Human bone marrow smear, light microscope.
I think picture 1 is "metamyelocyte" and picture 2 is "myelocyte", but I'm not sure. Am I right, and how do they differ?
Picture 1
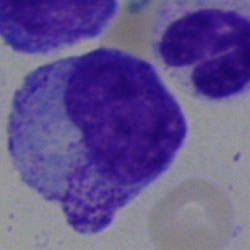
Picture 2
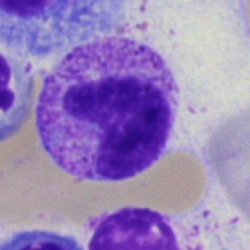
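Picture 1 is a myelocyte, and picture 2 is a metamyelocyte. On outline, the myelocyte's edge is irregular, with a rounded bulge projecting at the bottom, while the metamyelocyte is round with a smooth, even edge. As for the nucleus, in picture 1 it sits off-centre toward the upper right, whereas in picture 2 it is indented, with the notch opening toward the lower left.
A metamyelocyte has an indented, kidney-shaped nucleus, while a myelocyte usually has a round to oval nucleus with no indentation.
Turning to chromatin, the myelocyte's nucleus stains deep purple throughout, and the metamyelocyte's chromatin is dark purple and coarsely clumped, with no nucleoli to be seen.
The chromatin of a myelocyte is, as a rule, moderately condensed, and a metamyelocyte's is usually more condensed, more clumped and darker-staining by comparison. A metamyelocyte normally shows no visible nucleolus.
In the cytoplasm, the myelocyte has plenty, filling the left and lower parts of the cell, pale greyish-blue on the left and carrying purple granules that are densest in the bottom bulge; the metamyelocyte's cytoplasm shows no vacuoles. Last, a pale tan red cell curves along the lower edge of the metamyelocyte.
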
